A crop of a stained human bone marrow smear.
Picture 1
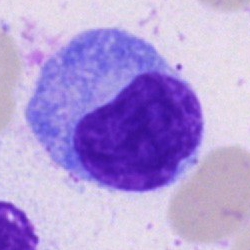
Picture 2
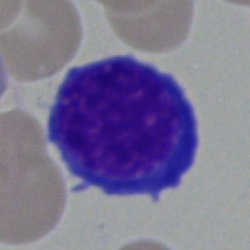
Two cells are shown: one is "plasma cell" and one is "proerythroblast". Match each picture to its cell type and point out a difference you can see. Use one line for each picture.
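In picture 1 we see a plasma cell: The cytoplasm is plentiful, spreading broadly to the upper left of the nucleus.
In picture 2 we see a proerythroblast: The nucleus fills almost the whole cell.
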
